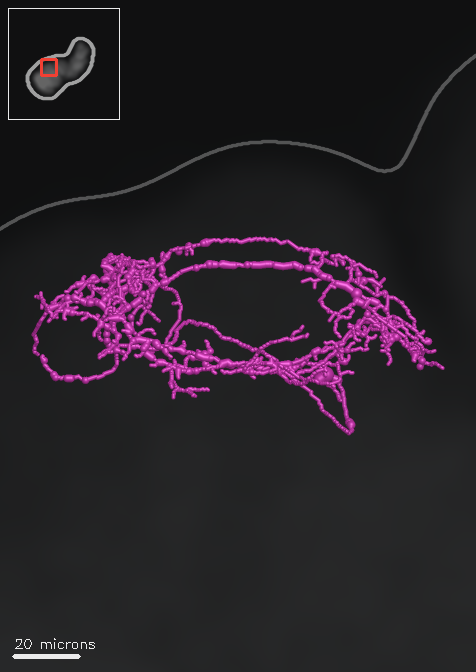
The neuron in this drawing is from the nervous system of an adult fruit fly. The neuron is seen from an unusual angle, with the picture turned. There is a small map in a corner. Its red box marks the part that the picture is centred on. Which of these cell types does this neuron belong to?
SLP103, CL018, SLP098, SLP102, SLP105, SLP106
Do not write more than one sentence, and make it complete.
It is as SLP098 that this neuron is typed.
